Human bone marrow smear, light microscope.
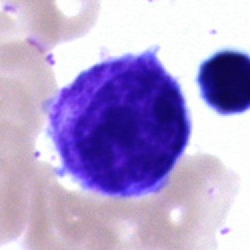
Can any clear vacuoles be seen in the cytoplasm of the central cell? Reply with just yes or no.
No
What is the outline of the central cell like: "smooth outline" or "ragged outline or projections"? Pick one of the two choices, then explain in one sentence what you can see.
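Ragged outline or projections. The cell is roughly round, with small irregular tags of cytoplasm at its upper and left margins.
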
